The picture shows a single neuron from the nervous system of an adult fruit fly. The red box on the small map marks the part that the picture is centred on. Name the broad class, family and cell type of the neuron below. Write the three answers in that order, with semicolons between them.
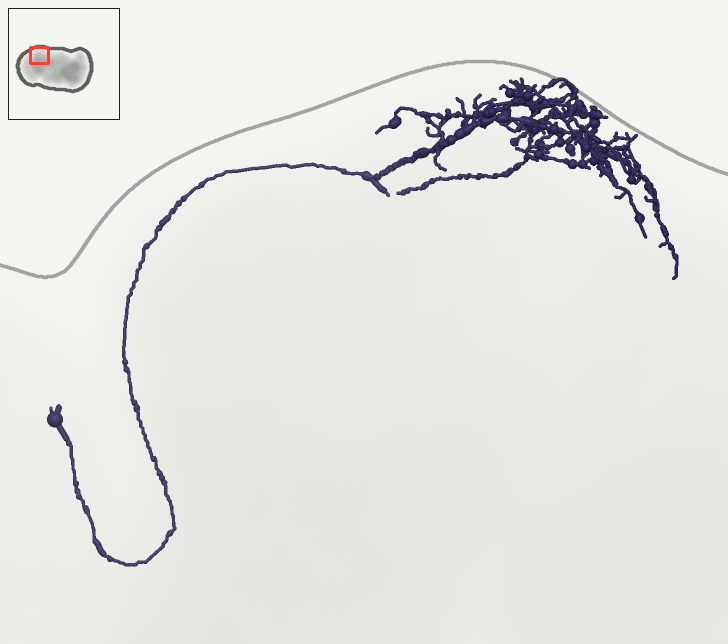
central-brain intrinsic neuron; hemilineage SLPav2; CB1685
